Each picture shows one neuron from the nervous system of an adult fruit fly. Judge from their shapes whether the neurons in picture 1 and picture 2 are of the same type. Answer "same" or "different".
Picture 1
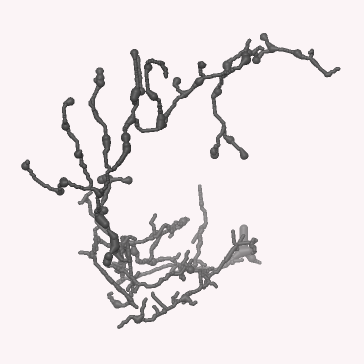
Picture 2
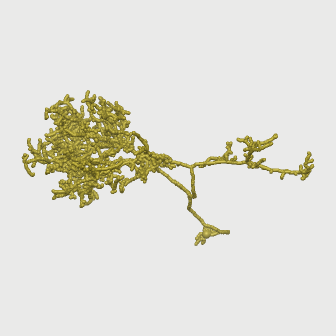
different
